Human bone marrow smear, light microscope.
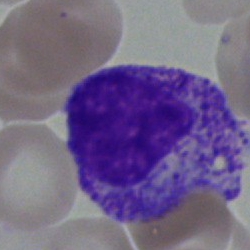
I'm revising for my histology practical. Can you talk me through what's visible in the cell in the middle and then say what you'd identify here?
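A single large nucleus sits toward the left side of the cell and stains deep purple, with a dense, blotchy chromatin texture. Coarse dark purple granules are scattered through the cytoplasm, and one small round clear vacuole lies on its right side. This is a myelocyte.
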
